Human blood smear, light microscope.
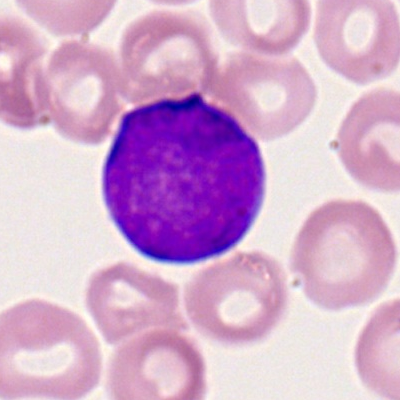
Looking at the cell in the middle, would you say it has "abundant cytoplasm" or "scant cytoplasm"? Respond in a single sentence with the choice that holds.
The cytoplasm of this cell is scant, a narrow rim.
